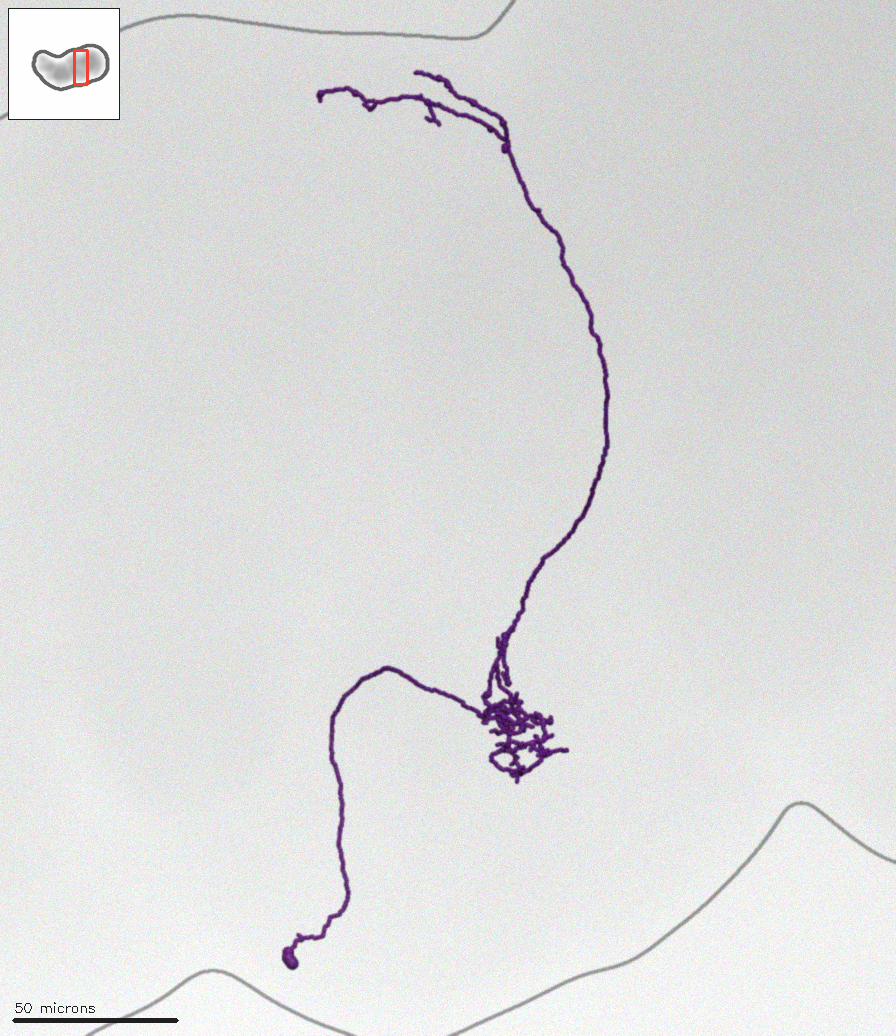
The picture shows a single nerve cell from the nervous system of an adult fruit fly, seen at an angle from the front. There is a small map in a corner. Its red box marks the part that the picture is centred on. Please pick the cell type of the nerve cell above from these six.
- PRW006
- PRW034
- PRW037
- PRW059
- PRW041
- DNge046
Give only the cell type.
PRW034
